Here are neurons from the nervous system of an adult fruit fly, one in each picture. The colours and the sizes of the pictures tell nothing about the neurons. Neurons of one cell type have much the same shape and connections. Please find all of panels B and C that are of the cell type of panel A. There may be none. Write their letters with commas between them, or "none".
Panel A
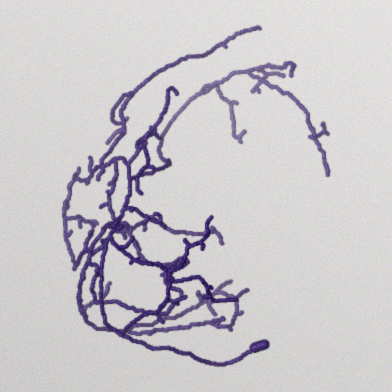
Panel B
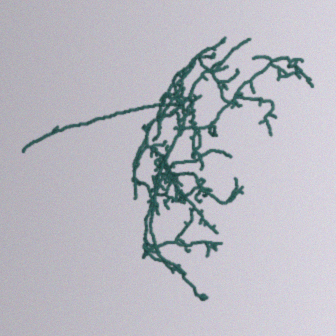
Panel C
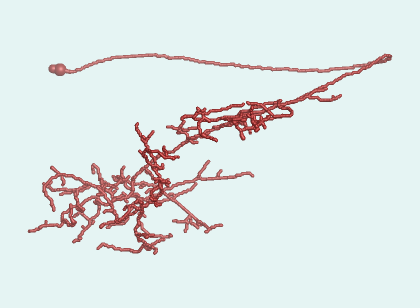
B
